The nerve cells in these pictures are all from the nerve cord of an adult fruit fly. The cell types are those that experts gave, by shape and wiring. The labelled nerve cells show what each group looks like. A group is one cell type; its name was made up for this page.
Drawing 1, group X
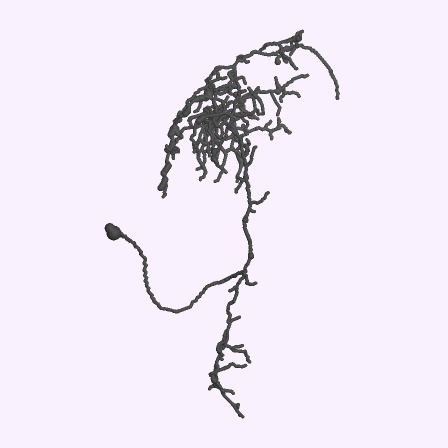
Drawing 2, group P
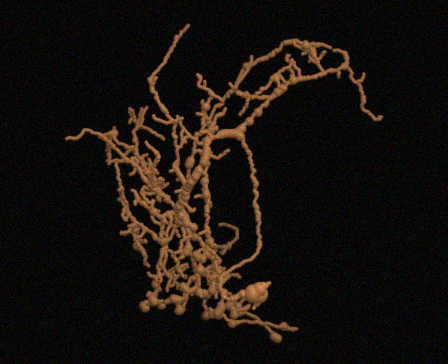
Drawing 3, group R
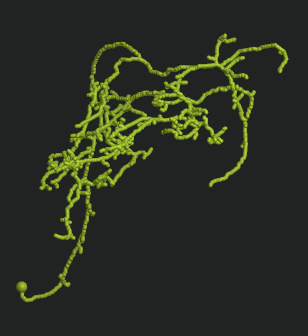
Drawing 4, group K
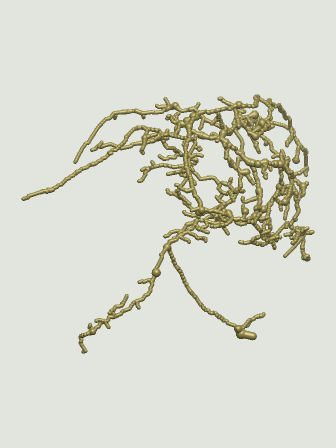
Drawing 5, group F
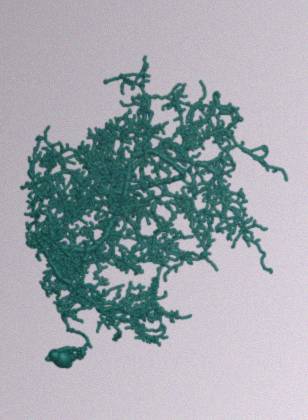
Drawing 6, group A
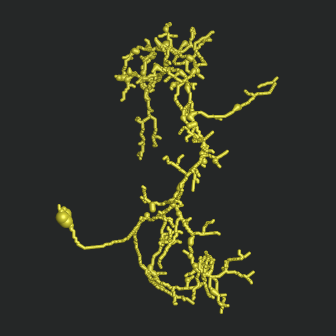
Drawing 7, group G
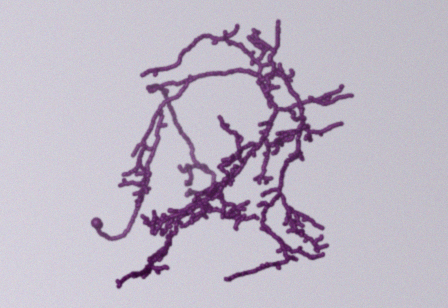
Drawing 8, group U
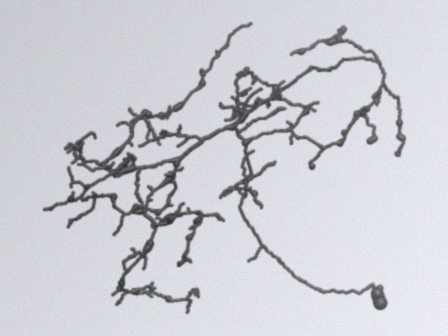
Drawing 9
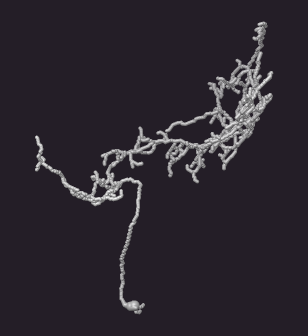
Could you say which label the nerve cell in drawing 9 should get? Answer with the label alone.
group X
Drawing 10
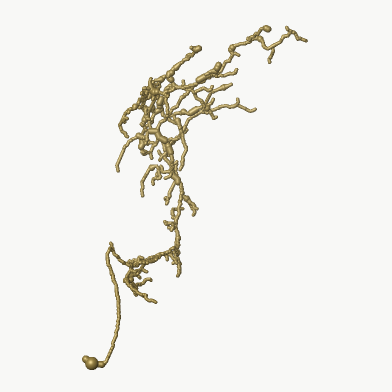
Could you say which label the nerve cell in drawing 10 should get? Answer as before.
group X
